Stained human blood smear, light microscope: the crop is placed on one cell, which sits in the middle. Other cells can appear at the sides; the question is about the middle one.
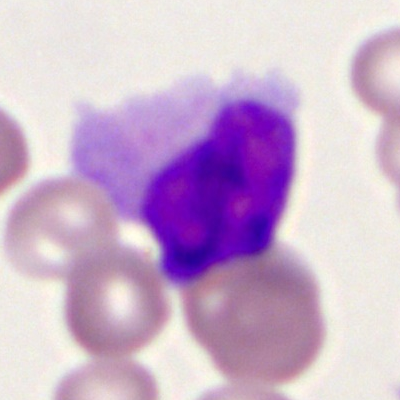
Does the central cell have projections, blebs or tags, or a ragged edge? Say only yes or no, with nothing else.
Yes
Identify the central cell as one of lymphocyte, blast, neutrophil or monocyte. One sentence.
The middle cell in this particular crop is a monocyte.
